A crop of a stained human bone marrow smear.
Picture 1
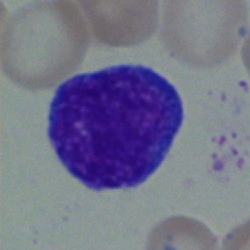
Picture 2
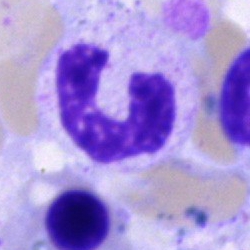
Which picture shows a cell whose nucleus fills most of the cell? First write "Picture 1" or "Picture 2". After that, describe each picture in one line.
Picture 1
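Picture 1: Cytoplasm is scant, with at most a very thin rim at the edge.
Picture 2: The cytoplasm is plentiful and pale lilac.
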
